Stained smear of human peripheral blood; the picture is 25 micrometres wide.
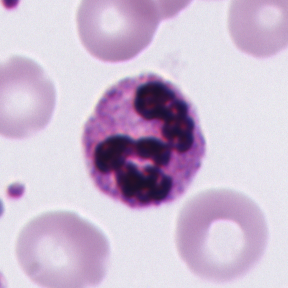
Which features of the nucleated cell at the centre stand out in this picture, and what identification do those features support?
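Chromatin dark purple, coarsely clumped. No nucleoli visible in the nucleus. Cytoplasm filled with fine pinkish-violet granules; no vacuoles. Cell: segmented neutrophil.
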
